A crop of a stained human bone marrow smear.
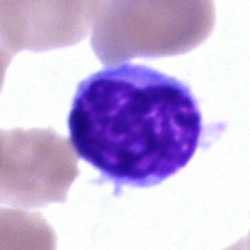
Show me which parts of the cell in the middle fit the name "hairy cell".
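Look first at the edge of this hairy cell: small, ragged cytoplasmic projections stick out at the right and lower edges.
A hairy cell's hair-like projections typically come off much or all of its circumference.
So the projections themselves fit the name, but here they are seen at the right and lower edges only, which is less of the circumference than is typical. Beyond that, the outline is roughly round, and the cytoplasm forms only a thin rim around the nucleus. The chromatin is dense and clumped, with paler streaks running between dark masses.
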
